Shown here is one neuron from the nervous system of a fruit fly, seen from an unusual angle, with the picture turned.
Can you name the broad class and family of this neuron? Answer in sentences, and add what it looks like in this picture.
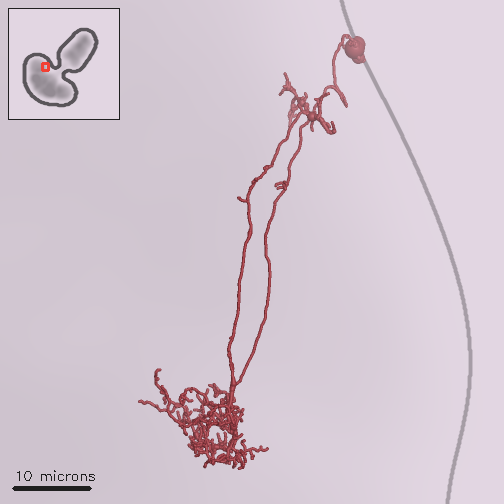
This is an optic-lobe intrinsic neuron. Its family is T. It is in the brain and does not reach the nerve cord. By the scale bar it is about 60 microns tall in this view. Dozens of branch ends can be seen.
